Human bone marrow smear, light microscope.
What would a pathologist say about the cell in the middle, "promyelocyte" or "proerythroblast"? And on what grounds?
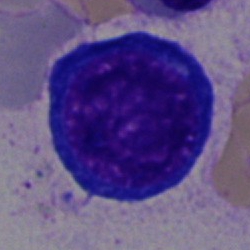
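Proerythroblast, I'd say. The outline is roughly round, and the cytoplasm makes only a thin rim around the nucleus. That rim is deep blue, with no vacuoles in it.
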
